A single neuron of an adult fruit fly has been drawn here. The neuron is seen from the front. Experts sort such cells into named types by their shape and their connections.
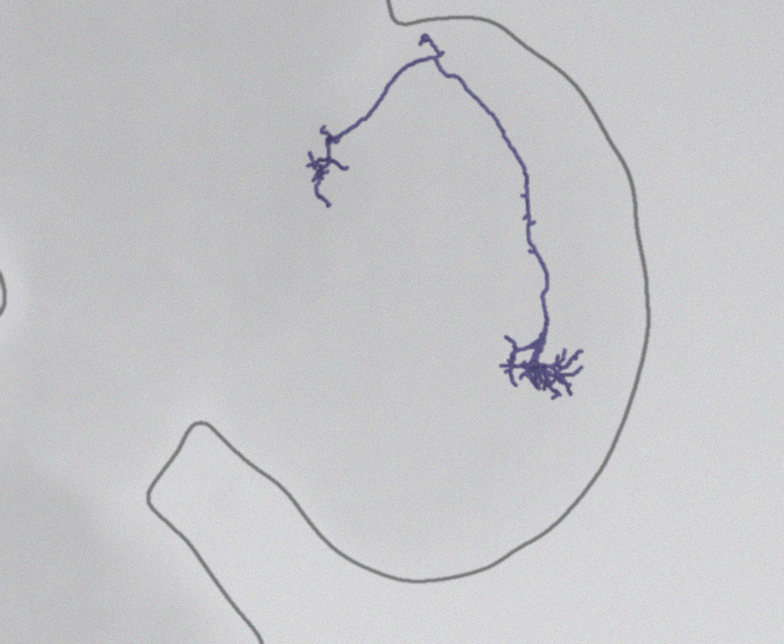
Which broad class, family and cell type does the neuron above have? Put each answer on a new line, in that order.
optic-lobe intrinsic neuron
MeLo
MeLo3b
